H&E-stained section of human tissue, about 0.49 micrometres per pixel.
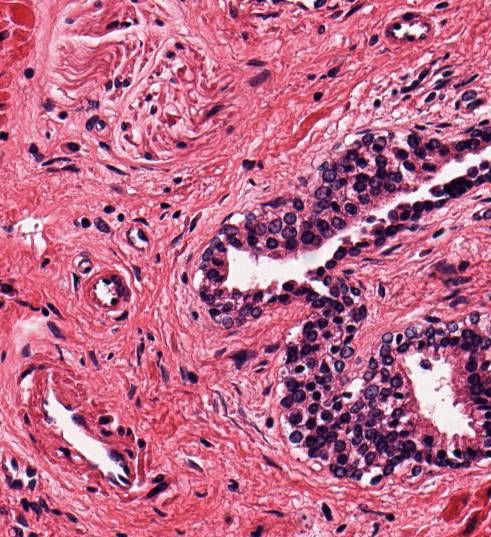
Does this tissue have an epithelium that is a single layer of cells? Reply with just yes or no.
No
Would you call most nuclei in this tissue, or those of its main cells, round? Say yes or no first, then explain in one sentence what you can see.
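Yes. The epithelial cell nuclei are round and darkly stained.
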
